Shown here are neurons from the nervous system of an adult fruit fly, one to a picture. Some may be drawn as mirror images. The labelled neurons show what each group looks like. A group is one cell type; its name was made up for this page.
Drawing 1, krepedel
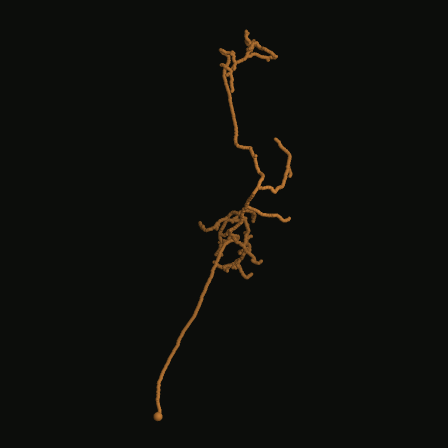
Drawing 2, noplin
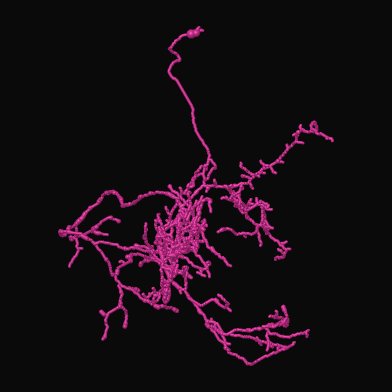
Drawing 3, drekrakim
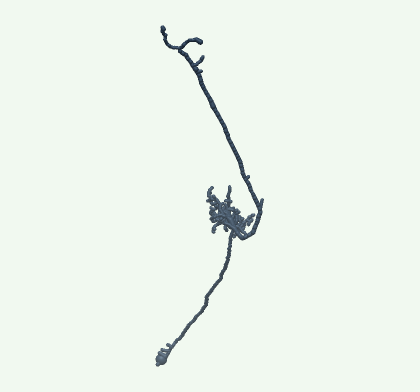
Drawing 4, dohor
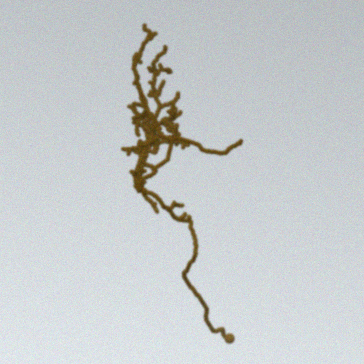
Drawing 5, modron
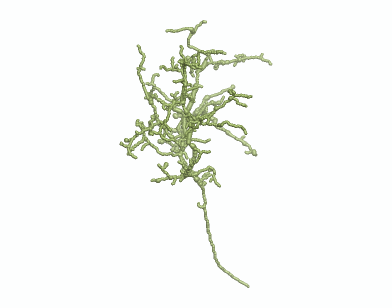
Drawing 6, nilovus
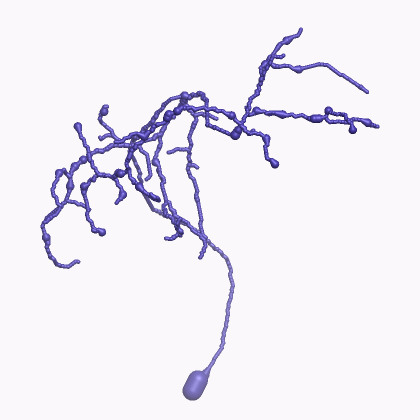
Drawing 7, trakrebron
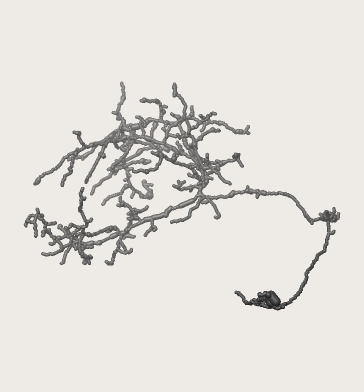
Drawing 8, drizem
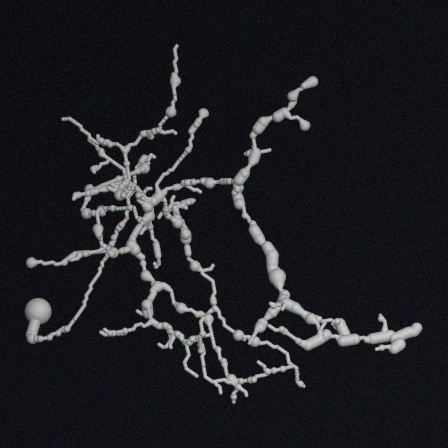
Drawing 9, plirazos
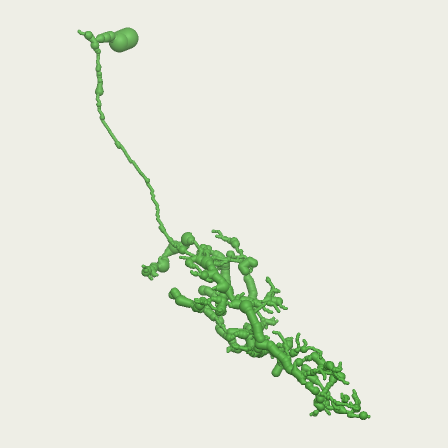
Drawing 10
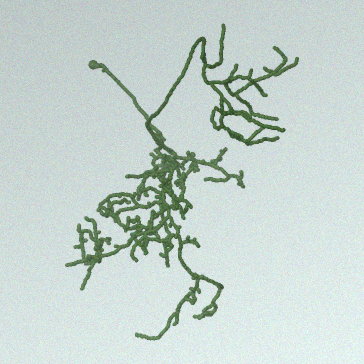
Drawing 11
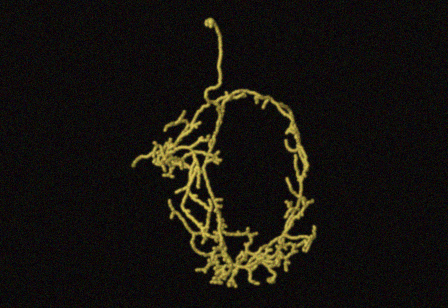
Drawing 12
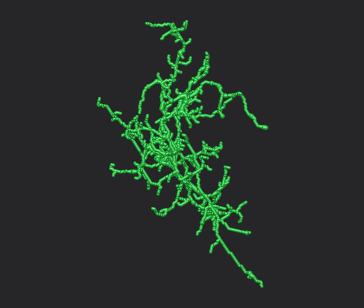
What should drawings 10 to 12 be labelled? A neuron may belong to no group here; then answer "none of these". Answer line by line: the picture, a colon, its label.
10: noplin
11: none of these
12: modron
